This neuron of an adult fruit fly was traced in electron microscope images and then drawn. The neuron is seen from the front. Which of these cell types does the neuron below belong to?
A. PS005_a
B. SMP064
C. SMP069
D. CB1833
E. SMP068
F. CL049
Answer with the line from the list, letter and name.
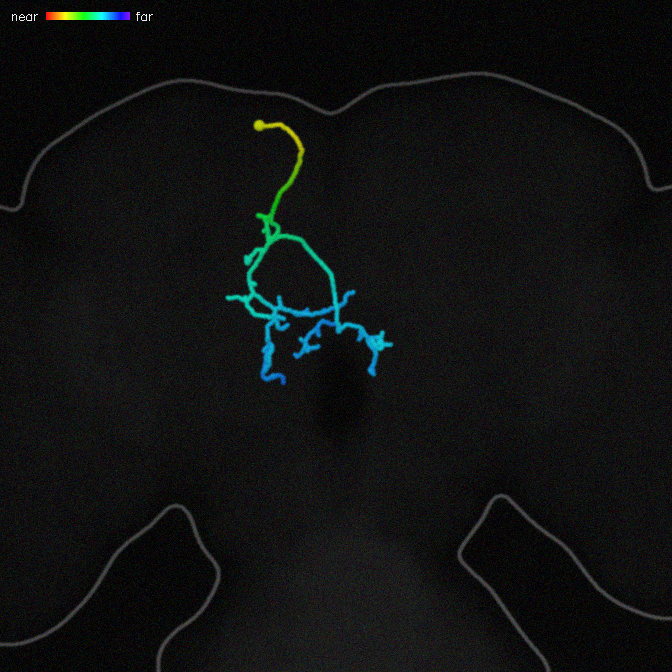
A. PS005_a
